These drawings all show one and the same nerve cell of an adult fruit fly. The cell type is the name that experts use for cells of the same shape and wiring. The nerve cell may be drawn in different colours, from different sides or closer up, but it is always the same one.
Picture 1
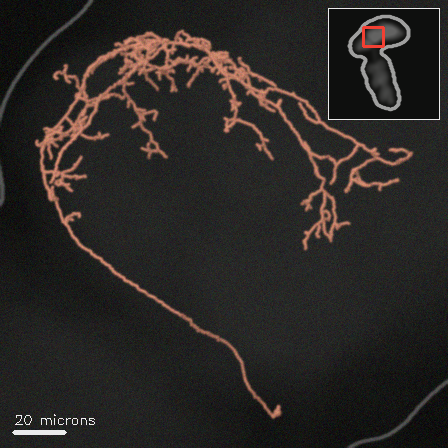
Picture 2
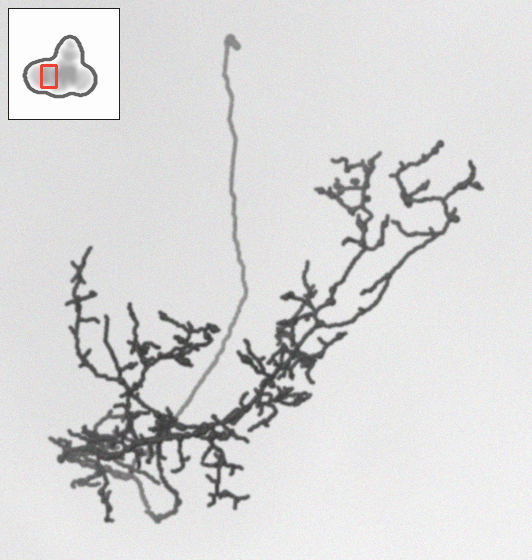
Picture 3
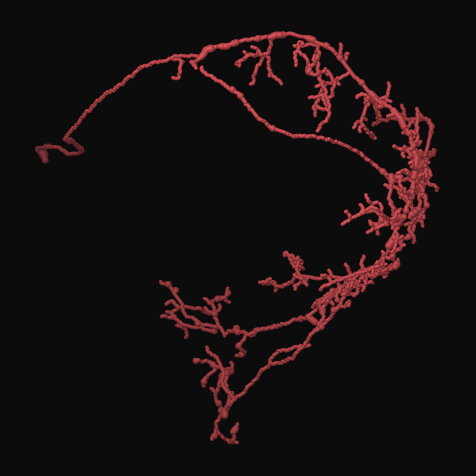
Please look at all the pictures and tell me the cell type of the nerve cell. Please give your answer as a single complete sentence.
Included in the cell type CB1714 is this nerve cell.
